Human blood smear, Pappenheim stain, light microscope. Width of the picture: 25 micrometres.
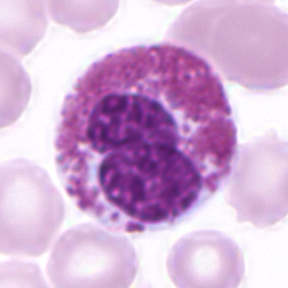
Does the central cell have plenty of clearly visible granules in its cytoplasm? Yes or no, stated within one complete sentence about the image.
Yes, this cell has a cytoplasm with many visible granules.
